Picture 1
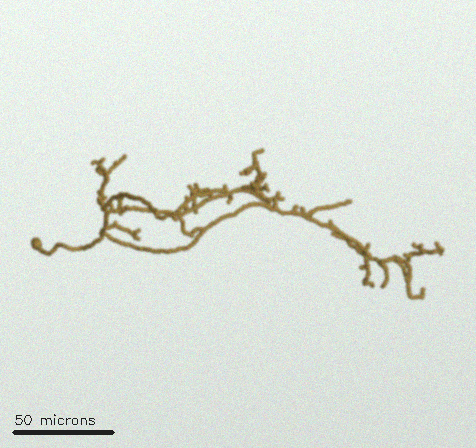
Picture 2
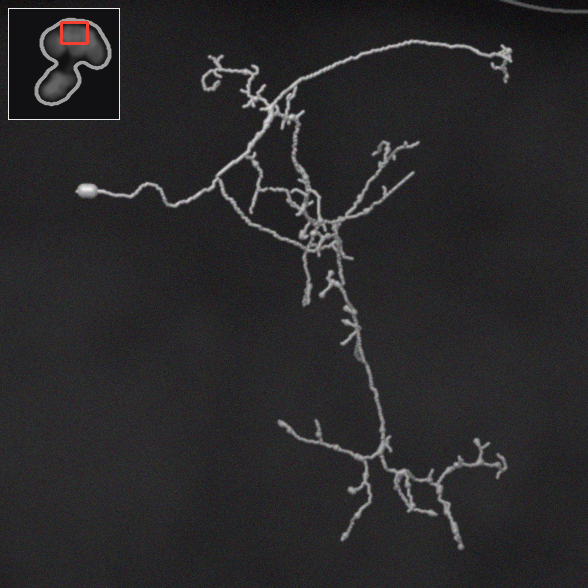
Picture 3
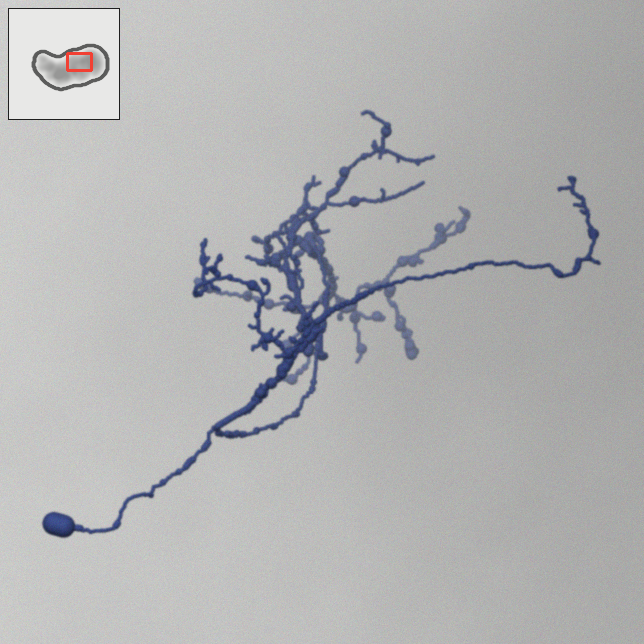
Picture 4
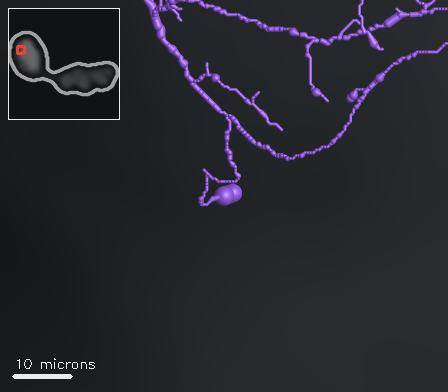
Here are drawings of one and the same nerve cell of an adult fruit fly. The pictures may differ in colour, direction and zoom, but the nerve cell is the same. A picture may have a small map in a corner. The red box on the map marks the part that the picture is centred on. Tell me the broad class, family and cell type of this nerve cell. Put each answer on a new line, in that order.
central-brain intrinsic neuron
hemilineage AOTUv3_dorsal
SMP020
